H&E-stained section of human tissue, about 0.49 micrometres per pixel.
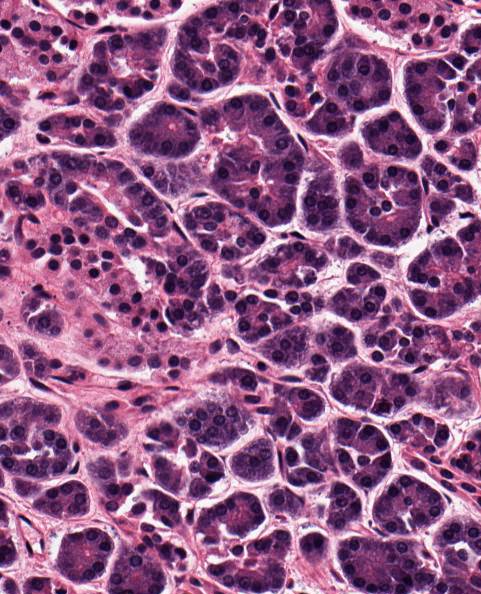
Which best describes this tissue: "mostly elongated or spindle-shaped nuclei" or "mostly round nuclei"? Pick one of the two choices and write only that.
Mostly round nuclei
